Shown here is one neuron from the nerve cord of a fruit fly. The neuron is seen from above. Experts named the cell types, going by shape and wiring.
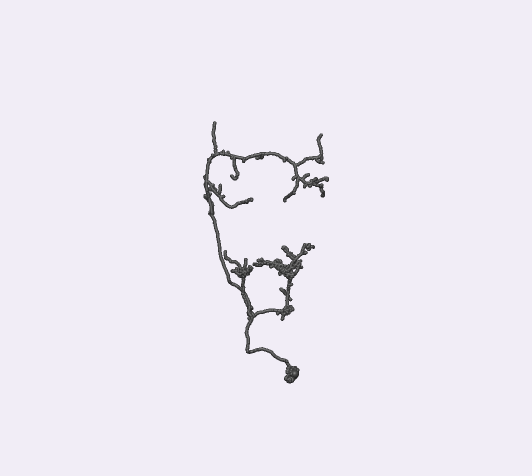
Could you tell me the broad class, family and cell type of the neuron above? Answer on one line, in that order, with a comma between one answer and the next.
nerve-cord intrinsic neuron, hemilineage 19B, IN19B002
